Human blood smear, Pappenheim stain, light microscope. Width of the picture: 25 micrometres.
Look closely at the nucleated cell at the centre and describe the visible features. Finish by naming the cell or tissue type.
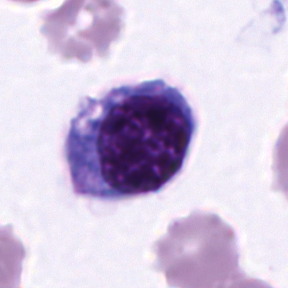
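Pushed towards the right side of the cell, the nucleus sits off-centre. Its chromatin is dark purple and coarsely clumped. A small pale patch lies in the upper-left part of the cytoplasm, where no distinct granules are visible. The cell shown is a plasma cell.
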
